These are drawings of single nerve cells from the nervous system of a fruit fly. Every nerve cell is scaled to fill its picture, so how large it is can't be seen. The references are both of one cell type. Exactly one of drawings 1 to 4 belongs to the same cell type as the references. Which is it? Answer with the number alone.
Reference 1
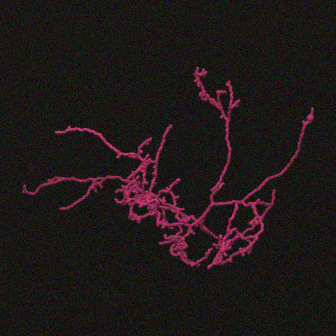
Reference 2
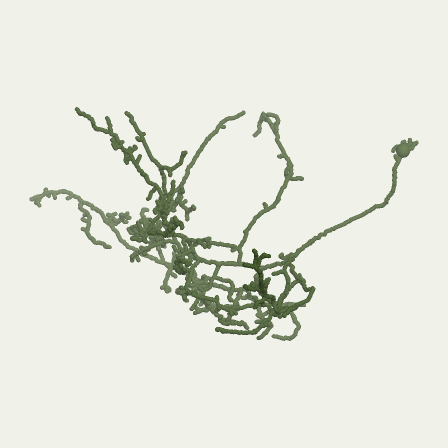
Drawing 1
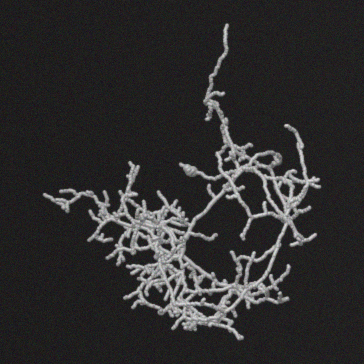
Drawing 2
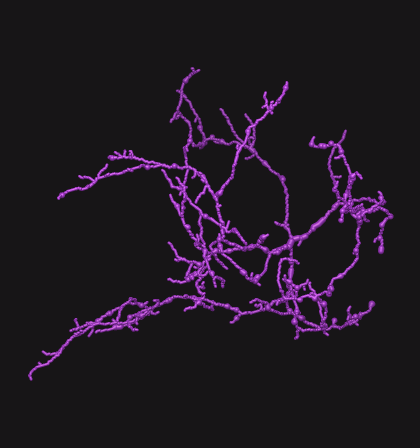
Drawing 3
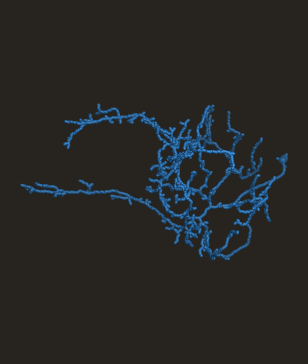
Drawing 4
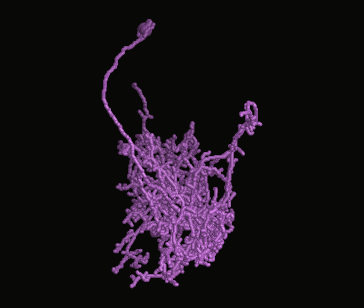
2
